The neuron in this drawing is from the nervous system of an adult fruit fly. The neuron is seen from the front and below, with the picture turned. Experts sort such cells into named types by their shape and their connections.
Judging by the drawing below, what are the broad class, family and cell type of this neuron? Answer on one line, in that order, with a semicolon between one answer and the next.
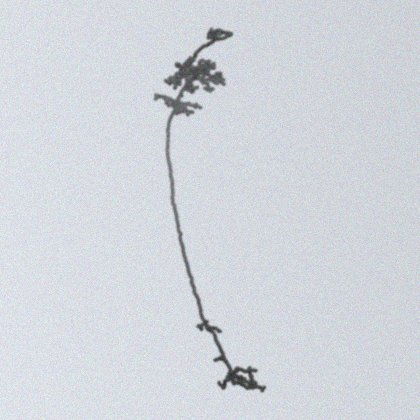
optic-lobe intrinsic neuron; Tm; Tm5b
